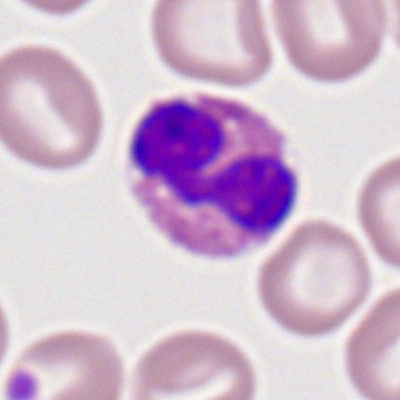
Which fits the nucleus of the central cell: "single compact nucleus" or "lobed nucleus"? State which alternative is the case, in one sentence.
It is a lobed nucleus that this cell contains.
